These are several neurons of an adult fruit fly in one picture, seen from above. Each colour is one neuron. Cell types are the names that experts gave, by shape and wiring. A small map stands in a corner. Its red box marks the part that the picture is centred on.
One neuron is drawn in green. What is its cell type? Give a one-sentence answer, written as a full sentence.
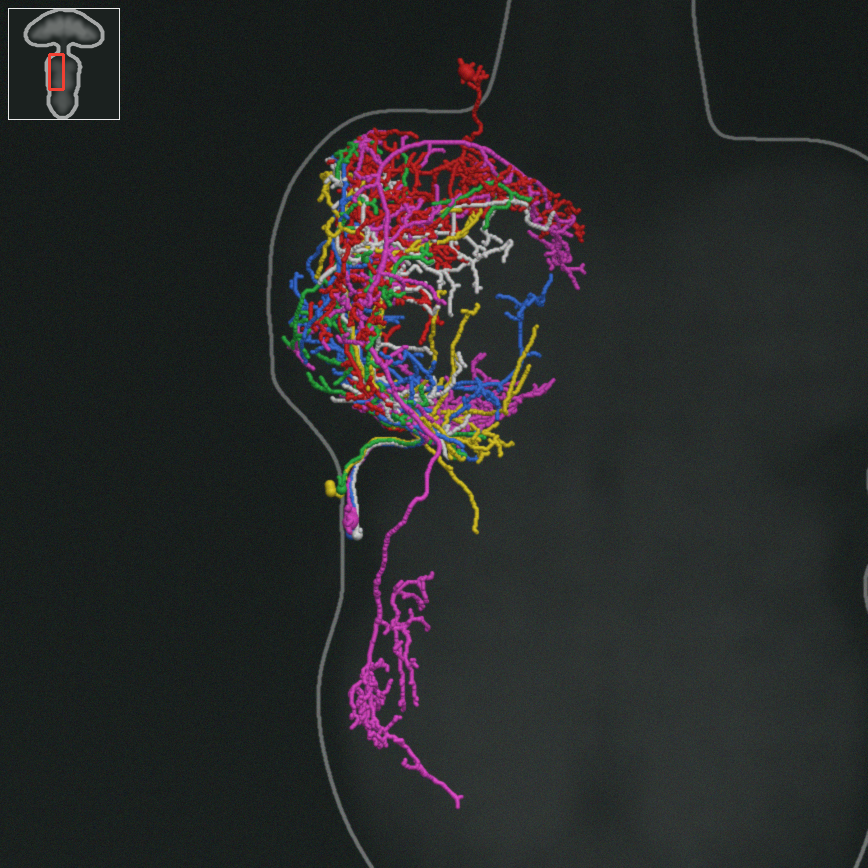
This neuron carries the cell type designation IN03A065.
